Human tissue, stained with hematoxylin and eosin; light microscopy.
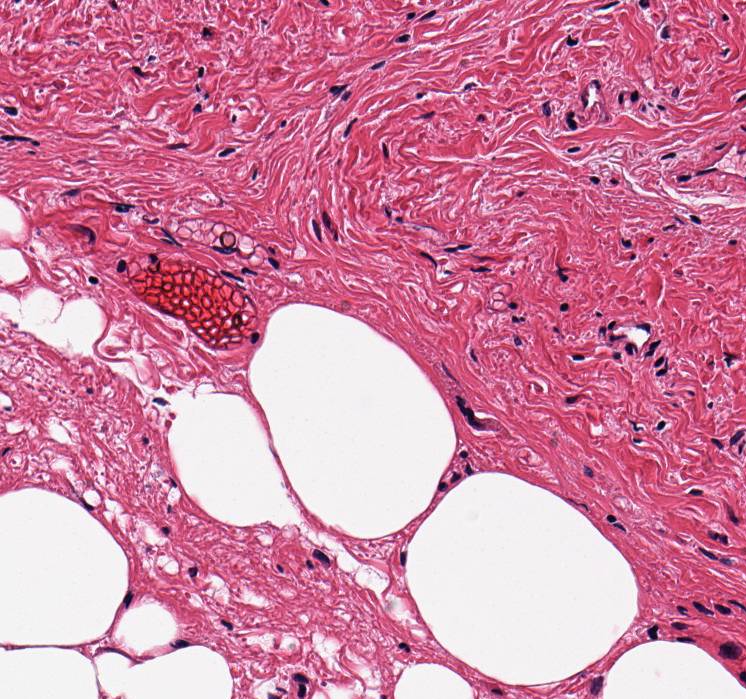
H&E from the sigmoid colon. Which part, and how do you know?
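What you are looking at is loose connective tissue. Notice that dense collagenous connective tissue fills the upper and right part, while fat cells lie along the lower and left part.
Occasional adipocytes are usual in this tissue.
Among the collagen, the scattered cells are fibroblasts with dark, slender, spindle-shaped nuclei, and they are sparse relative to the amount of fibre.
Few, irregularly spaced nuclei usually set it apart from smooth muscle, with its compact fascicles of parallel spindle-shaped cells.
Left of centre, a small vessel is packed with red blood cells.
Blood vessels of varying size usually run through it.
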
